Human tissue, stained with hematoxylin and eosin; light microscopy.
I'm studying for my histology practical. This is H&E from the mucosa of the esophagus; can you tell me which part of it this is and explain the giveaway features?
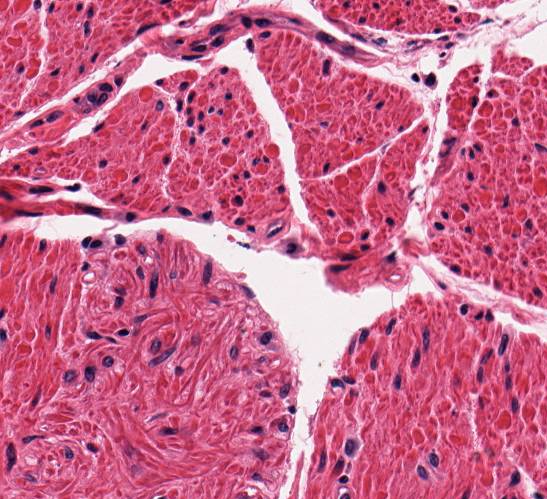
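You're looking at smooth muscle, in bundles separated by narrow clefts and thin connective tissue septa. In the lower-left bundle the fibres are cut longitudinally to obliquely and interlace in different directions. None of the fibres shows cross-striations. The nuclei in that lower-left bundle are elongated and cigar-shaped with blunt ends.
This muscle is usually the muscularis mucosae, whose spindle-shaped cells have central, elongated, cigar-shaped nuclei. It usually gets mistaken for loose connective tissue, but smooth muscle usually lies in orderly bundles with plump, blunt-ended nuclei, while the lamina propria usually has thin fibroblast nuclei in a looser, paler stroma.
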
